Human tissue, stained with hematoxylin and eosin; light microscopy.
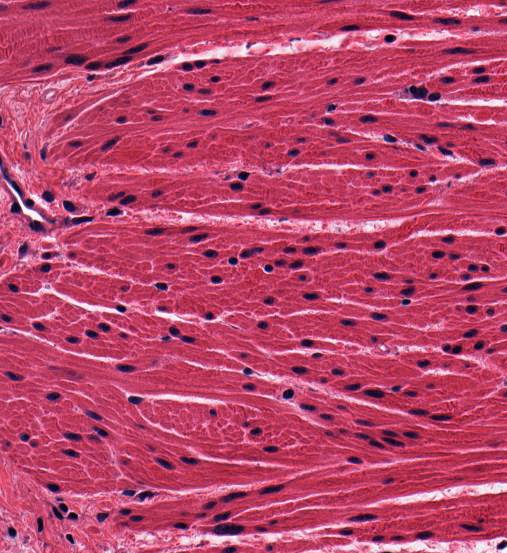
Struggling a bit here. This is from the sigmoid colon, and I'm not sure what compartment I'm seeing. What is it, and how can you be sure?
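This is smooth muscle. See how scant the connective tissue between the fibres is, and that there are no fat cells.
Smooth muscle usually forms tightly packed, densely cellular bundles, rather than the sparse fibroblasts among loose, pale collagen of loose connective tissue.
There are no rows of nuclei packed at the fibre margins. The narrow white clefts separating the bundles along their length are likely from shrinkage.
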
